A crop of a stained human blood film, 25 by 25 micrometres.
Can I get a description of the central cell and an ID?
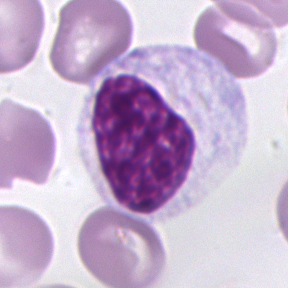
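Nucleus off-centre, toward the left side. Cytoplasm: broad rim, widest on the right; pale greyish-lilac; fine, faint granular texture. Cell: metamyelocyte.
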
